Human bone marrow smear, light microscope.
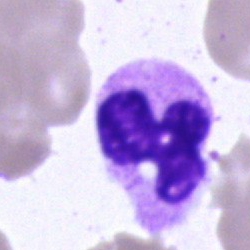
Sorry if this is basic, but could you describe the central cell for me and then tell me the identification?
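Follow the outline first: smooth and rounded, narrowing a little toward the bottom. The chromatin is dark purple and densely clumped, with no nucleoli in the nucleus. Just below the centre of the nucleus, in the cytoplasm, there is a small round clear spot. This one is a segmented neutrophil.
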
